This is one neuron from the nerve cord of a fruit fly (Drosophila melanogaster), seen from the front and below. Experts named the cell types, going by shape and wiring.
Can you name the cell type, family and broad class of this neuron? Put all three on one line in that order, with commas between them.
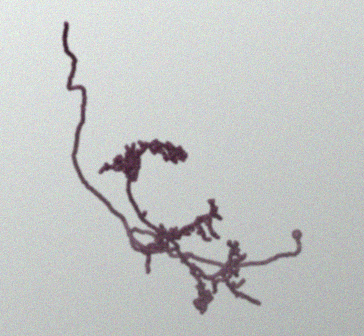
AN19B036, hemilineage 19B, ascending neuron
